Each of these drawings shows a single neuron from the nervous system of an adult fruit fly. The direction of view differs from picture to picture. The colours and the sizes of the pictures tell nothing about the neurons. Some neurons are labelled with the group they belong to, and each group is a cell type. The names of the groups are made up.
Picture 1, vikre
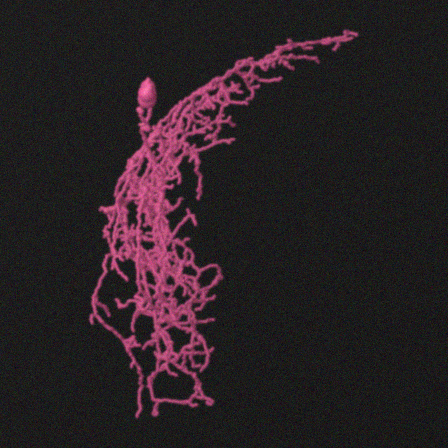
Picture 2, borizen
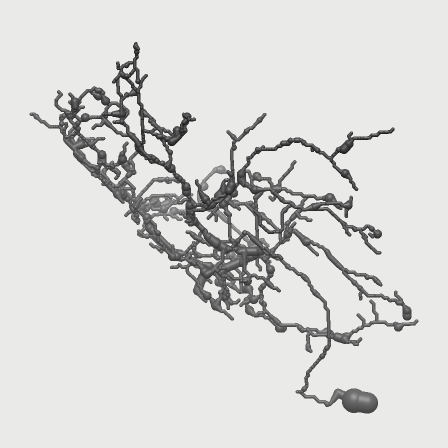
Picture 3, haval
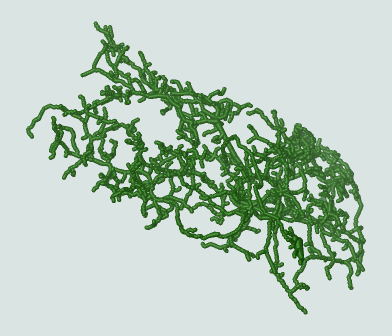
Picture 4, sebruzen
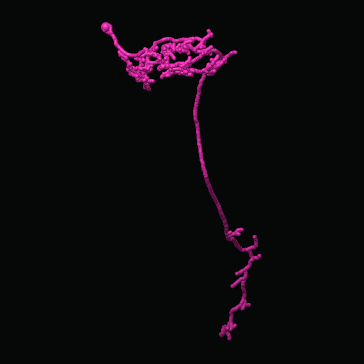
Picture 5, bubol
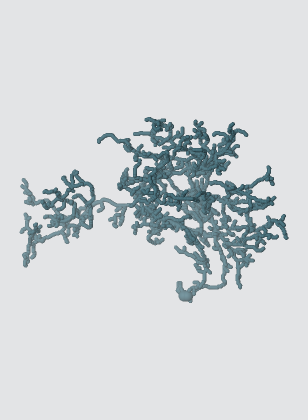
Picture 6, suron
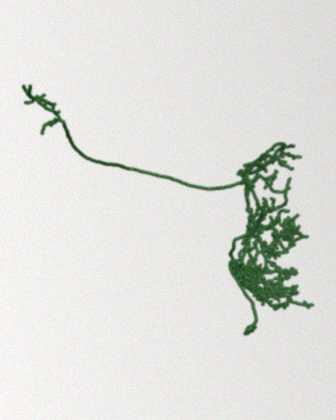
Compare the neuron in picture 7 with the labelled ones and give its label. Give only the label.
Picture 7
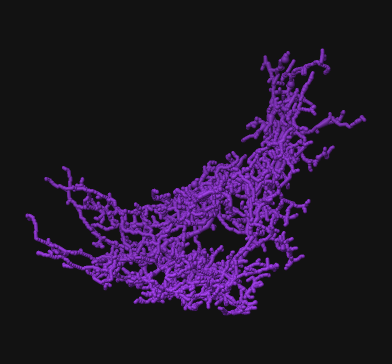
bubol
